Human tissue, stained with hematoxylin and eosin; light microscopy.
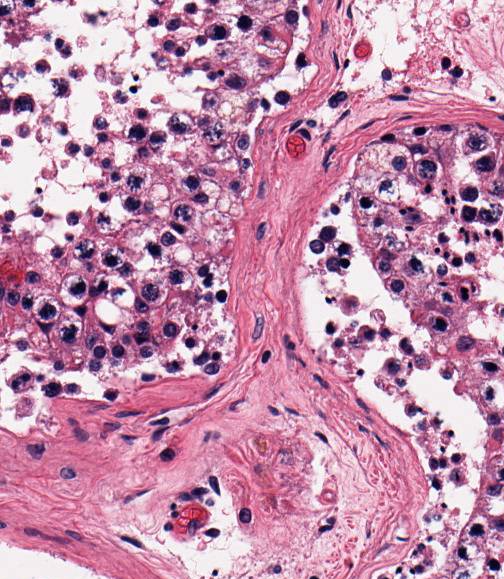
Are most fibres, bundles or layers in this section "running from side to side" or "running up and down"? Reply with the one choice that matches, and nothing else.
Running up and down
